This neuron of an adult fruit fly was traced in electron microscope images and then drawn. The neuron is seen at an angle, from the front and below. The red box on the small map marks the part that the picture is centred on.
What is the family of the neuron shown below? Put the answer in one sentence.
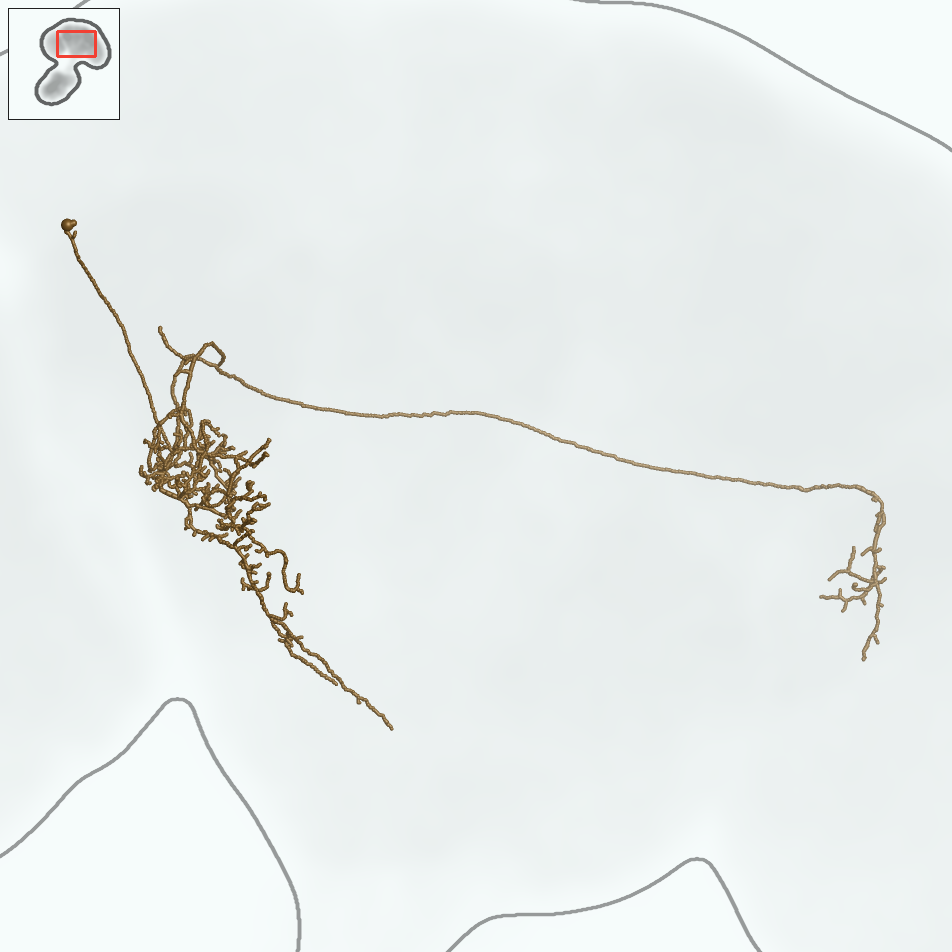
The family is hemilineage VLPl&d1_lateral.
